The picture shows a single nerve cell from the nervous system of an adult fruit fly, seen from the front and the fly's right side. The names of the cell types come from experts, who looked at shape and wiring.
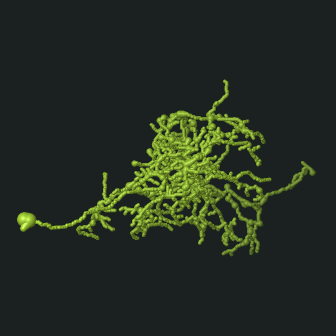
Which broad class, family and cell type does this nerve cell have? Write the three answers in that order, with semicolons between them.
central-brain intrinsic neuron; hemilineage TRdl_b; PRW045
